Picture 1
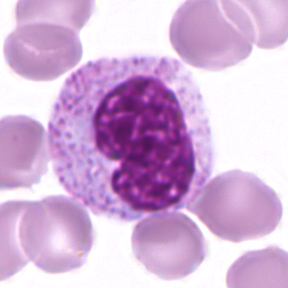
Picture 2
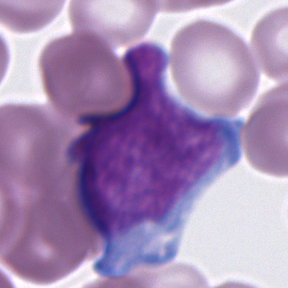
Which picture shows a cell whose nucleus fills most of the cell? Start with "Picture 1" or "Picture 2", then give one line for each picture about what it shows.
Picture 2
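In picture 1: The cytoplasm is plentiful and pale, almost colourless lilac.
In picture 2: The nucleus fills most of the cell.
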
